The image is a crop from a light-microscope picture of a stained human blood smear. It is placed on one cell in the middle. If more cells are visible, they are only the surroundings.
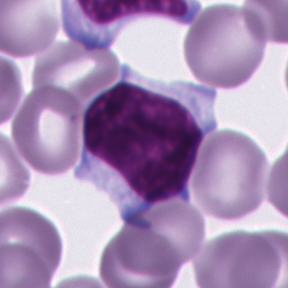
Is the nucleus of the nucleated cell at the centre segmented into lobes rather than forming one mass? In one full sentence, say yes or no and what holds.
No, the nucleus of the cell is a single undivided, compact round, oval or kidney-shaped mass.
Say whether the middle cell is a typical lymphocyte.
yes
